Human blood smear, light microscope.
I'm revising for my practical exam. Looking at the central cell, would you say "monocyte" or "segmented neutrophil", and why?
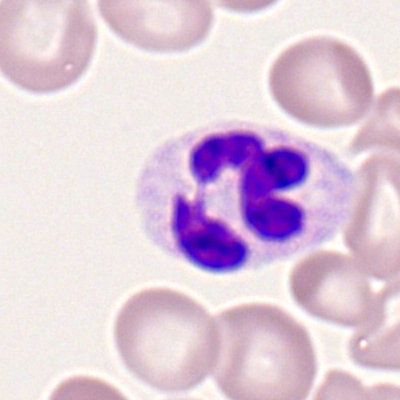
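This is a segmented neutrophil, not a monocyte. Its nucleus is divided into several separate lobes rather than one mass, loosely ringing a pale central patch of cytoplasm.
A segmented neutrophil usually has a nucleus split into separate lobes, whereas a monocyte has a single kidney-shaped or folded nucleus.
The cytoplasm is pale pinkish-lilac.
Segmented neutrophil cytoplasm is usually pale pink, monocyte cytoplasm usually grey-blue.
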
